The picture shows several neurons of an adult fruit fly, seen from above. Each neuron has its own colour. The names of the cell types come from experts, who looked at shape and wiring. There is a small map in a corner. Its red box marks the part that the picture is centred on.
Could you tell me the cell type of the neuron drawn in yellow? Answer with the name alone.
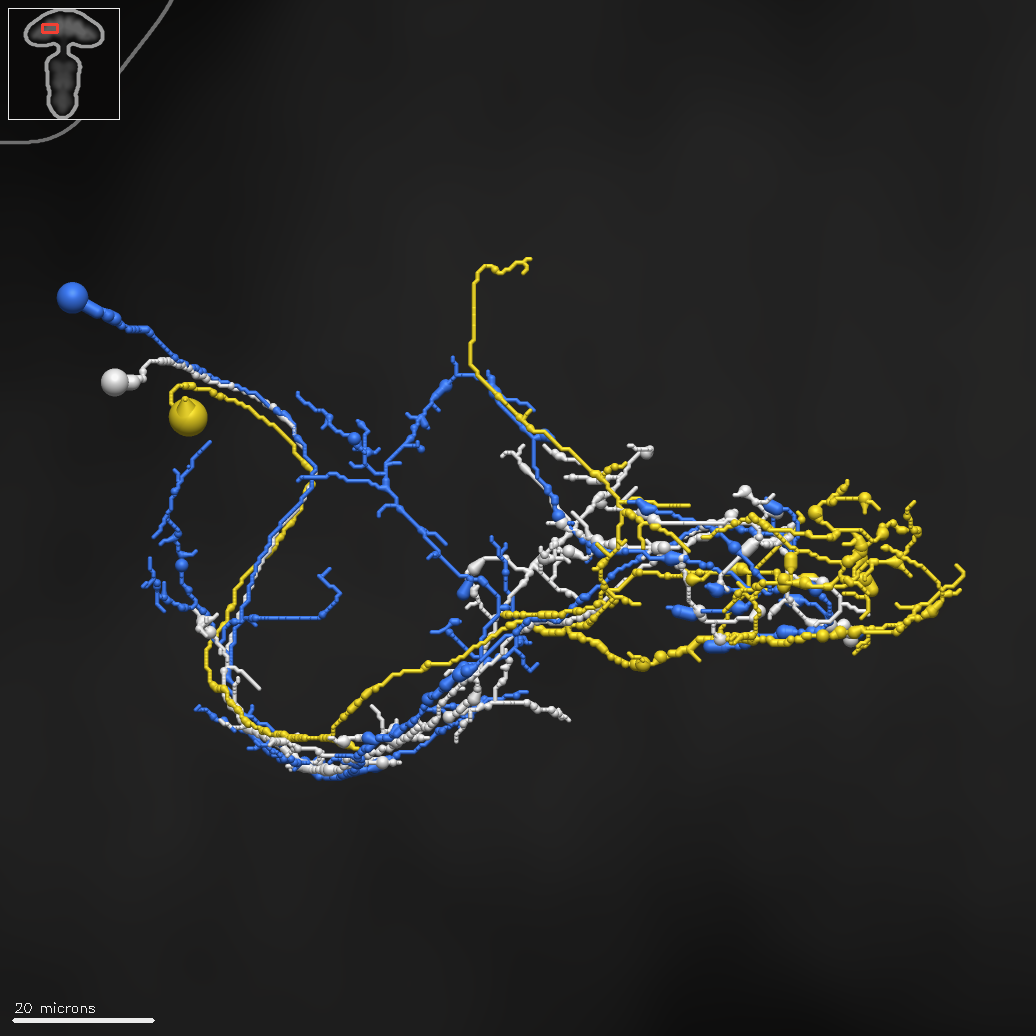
CB1178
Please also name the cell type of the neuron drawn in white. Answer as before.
CB1333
